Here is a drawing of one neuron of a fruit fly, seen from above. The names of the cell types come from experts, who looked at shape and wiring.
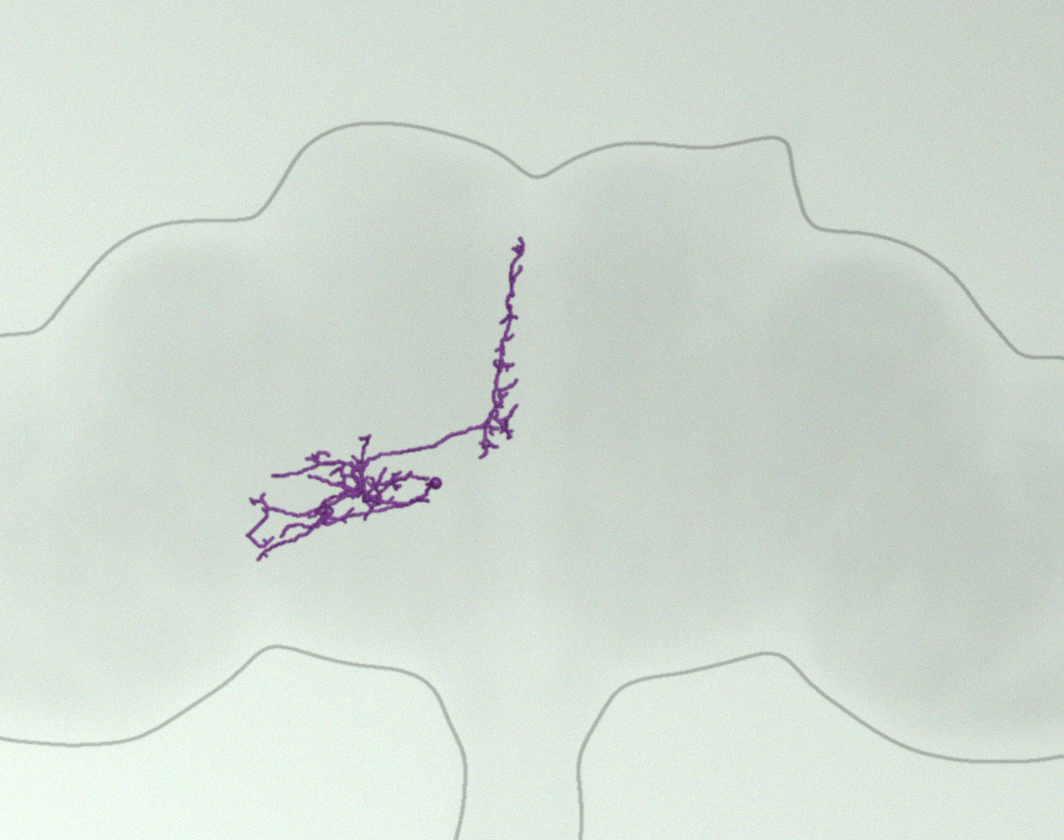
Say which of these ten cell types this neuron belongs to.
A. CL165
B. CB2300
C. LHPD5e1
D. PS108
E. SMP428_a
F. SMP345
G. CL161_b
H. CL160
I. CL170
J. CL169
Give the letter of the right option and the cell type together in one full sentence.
The cell type for the neuron is option F, which is SMP345.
